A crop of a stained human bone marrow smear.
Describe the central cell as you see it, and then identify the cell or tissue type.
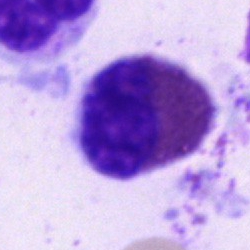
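Start with the nucleus: it lies off-centre, pushed toward the left side of the cell. Its chromatin is dark and coarsely clumped. Look closely and you will find no nucleolus in it. The cytoplasm shows no vacuoles. This cell is an eosinophil.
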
